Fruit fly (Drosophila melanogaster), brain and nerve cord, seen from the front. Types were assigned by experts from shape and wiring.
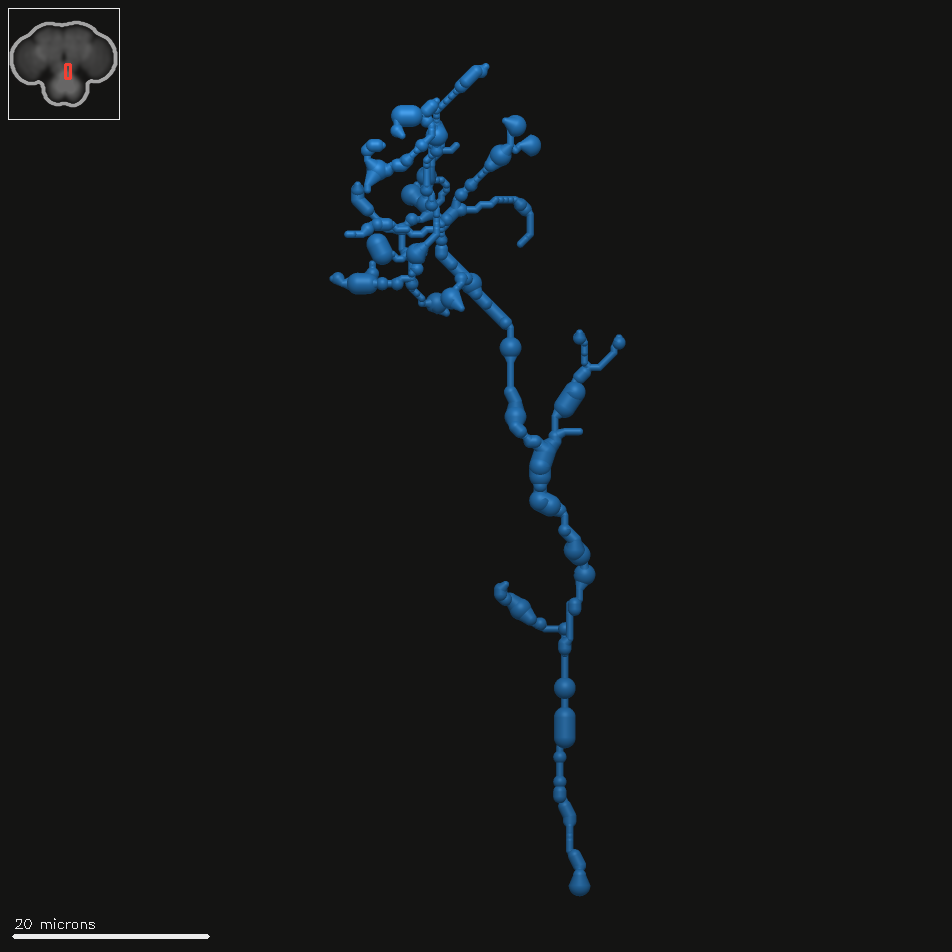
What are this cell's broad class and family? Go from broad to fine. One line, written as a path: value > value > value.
sensory neuron entering the brain > class gustatory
